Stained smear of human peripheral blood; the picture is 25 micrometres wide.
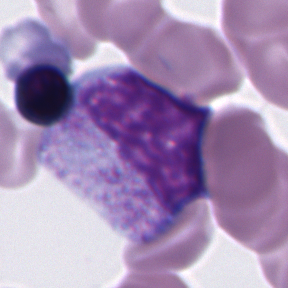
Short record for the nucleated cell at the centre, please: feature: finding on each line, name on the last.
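Position: nucleus in the upper-right part of the cell
Border: fairly straight where the nucleus faces the cytoplasm
Cytoplasm: roughly half of the cell
Granules: fine, purple, filling the cytoplasm
Name: promyelocyte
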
